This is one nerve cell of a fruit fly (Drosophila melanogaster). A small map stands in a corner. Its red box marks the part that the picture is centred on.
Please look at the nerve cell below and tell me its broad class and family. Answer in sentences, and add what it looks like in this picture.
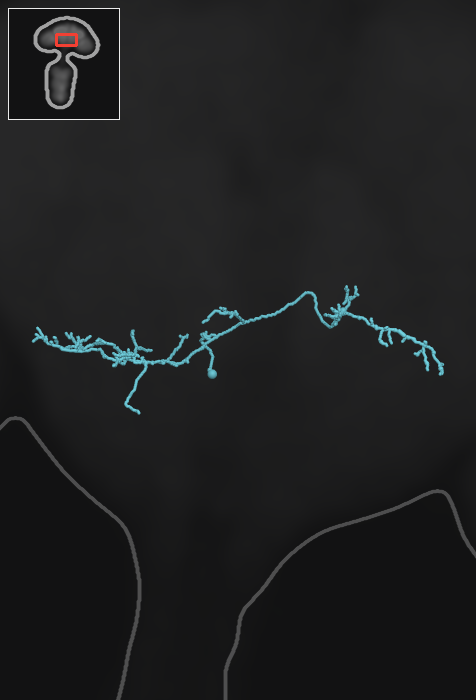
It is a central-brain intrinsic neuron. Its family is hemilineage DM6_posterior. It is in the brain and does not reach the nerve cord. The cell body can be seen in the middle of the picture.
